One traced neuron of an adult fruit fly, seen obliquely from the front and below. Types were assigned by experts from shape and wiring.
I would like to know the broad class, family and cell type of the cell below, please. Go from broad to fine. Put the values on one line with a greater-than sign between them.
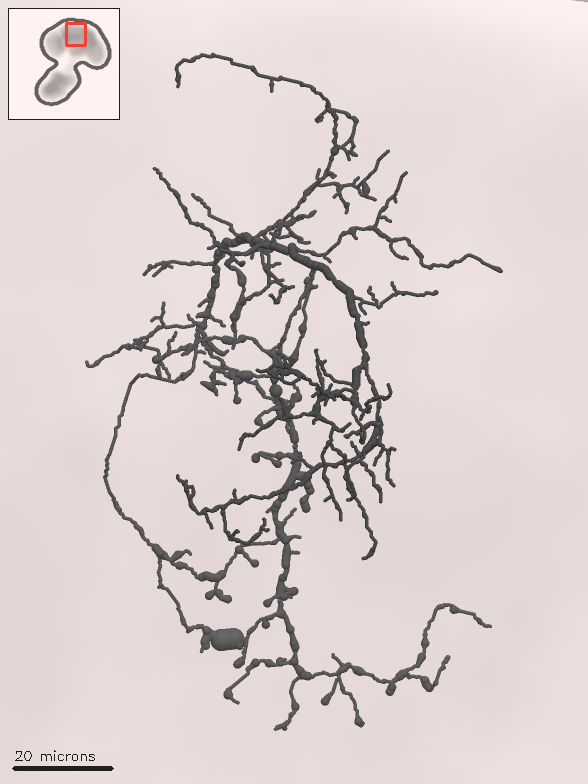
central-brain intrinsic neuron > hemilineage DM4_dorsal > IB021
